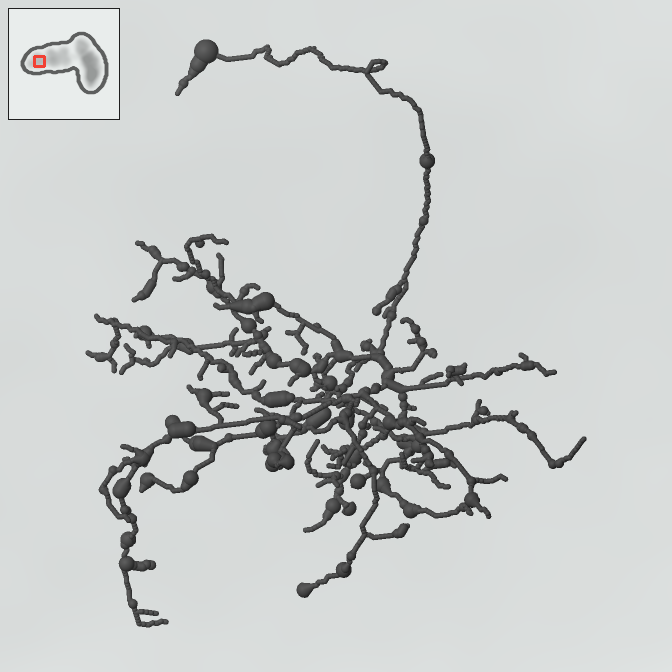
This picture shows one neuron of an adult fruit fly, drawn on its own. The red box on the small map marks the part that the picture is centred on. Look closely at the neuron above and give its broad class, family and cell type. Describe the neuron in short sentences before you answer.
Dozens of branch ends can be seen. As drawn here it is about as wide as it is tall. It is a nerve-cord intrinsic neuron. The family is hemilineage 14A. It is of cell type IN14A074.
